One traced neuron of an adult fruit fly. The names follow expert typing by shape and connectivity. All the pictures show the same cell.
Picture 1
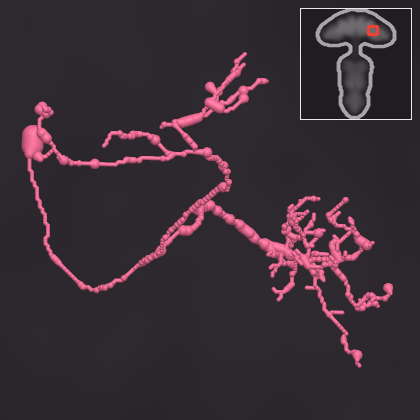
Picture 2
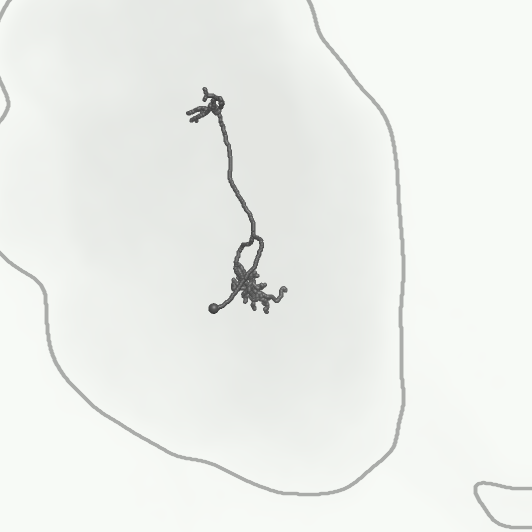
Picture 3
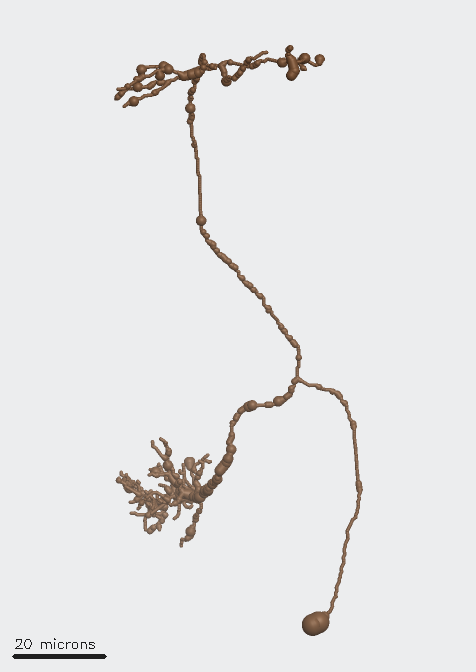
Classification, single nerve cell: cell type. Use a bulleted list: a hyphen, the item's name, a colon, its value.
- cell type: LC16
